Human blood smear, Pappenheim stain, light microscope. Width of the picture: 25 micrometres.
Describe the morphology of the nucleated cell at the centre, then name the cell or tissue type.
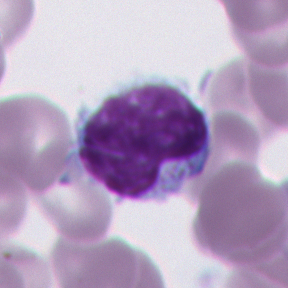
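Most of the cell is taken up by the nucleus, which bears a shallow notch on its lower right side. The cytoplasm is broadest at the lower right of the cell. The outer border of the cell is finely ragged rather than smooth. The cell is a typical lymphocyte.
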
